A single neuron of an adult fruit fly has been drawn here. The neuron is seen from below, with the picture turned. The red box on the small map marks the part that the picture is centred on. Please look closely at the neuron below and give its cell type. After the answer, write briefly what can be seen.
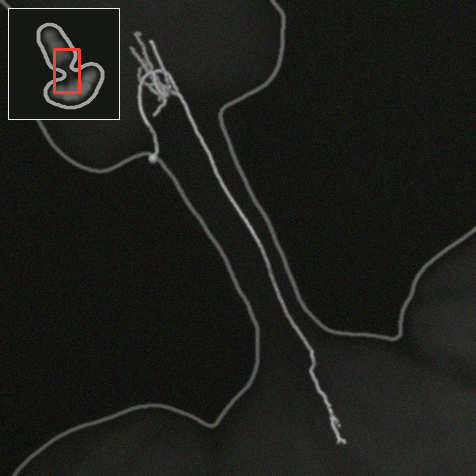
The cell type is AN08B113. It is an ascending neuron. It runs through the neck, between the brain and the nerve cord. In this view it is taller than it is wide.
